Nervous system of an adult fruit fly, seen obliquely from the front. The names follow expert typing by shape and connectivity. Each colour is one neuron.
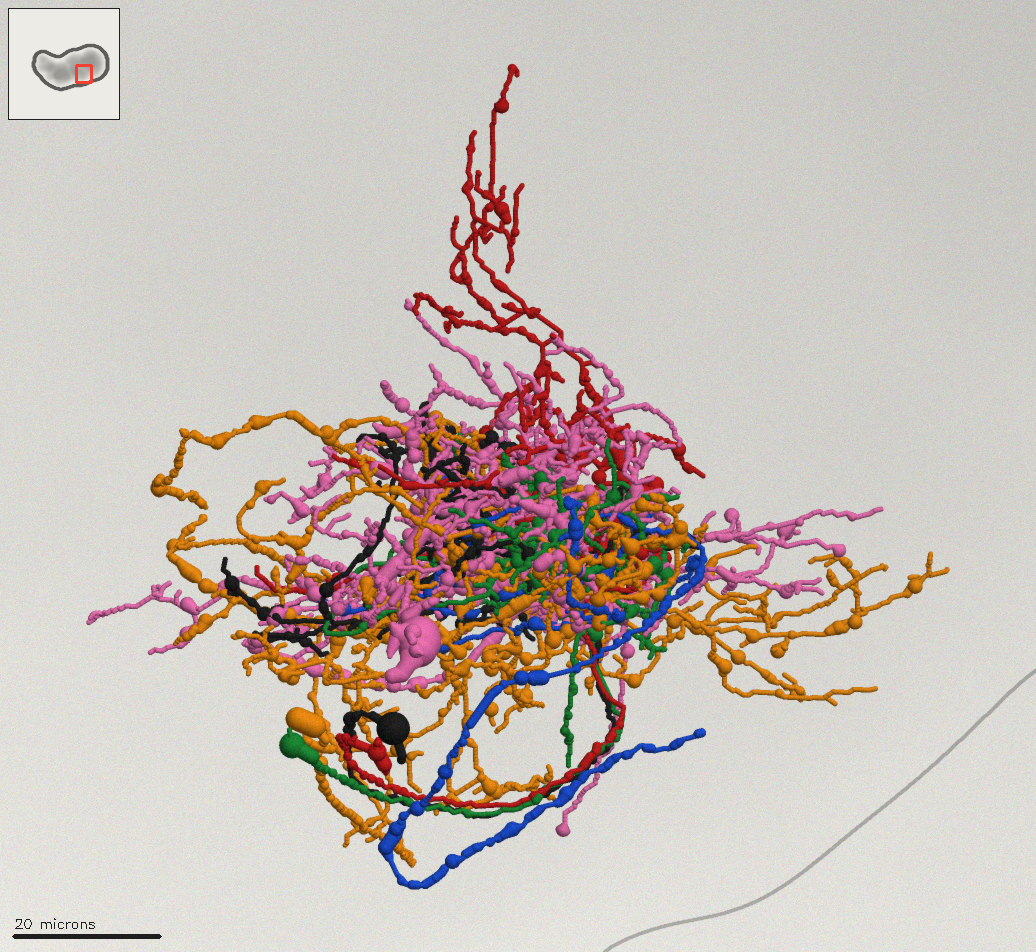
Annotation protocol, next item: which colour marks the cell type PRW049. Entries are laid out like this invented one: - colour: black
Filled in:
- colour: pink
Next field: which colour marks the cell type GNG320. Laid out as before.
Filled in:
- colour: black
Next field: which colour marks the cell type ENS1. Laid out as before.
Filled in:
- colour: blue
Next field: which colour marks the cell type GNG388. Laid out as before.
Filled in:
- colour: green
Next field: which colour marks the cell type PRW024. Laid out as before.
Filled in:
- colour: red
